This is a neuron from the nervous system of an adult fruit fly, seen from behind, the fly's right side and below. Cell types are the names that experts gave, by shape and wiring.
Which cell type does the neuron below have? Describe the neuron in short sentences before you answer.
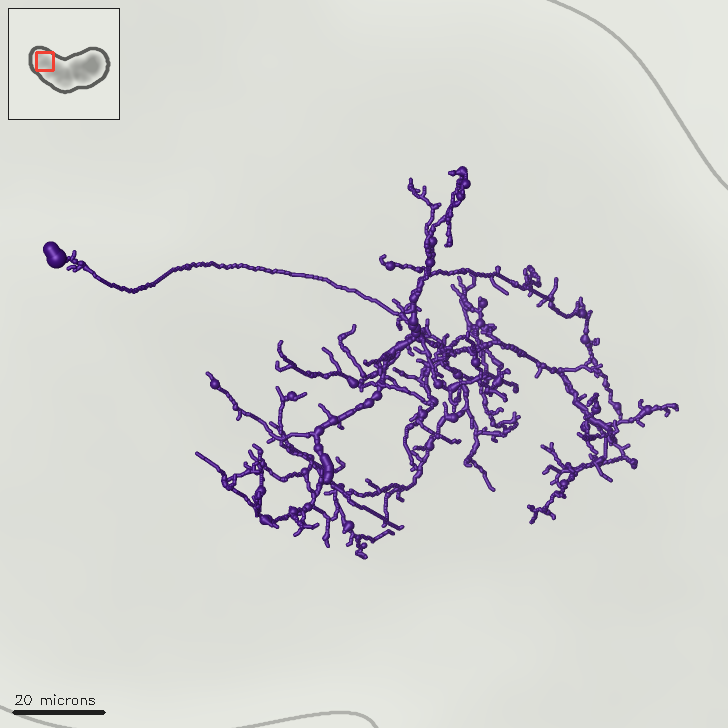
By the scale bar it is about 140 microns wide in this view. As drawn here it is wider than it is tall. This is a nerve-cord intrinsic neuron. The cell type is IN04B095.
